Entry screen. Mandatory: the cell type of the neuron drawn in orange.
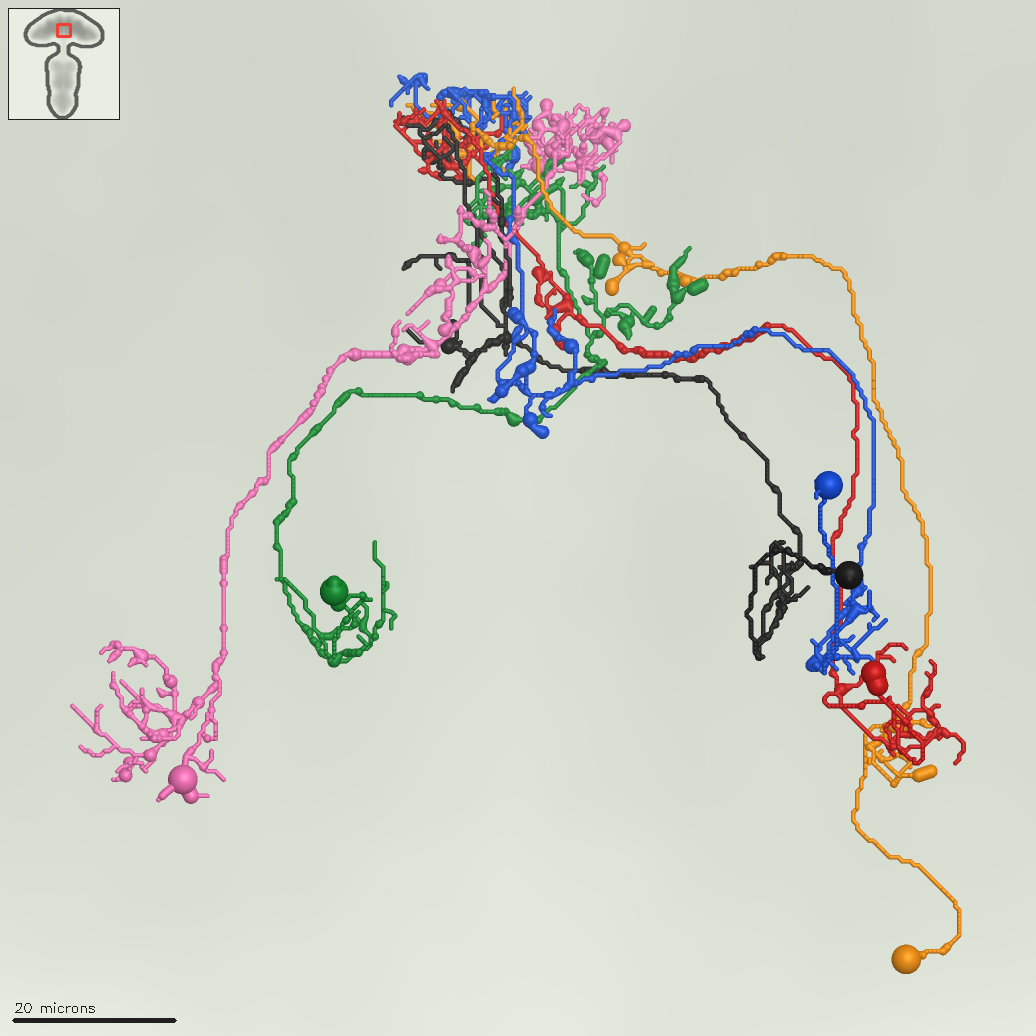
PFNp_b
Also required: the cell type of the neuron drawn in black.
PFNp_d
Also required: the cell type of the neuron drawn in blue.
PFNm_a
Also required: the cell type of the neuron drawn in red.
PFNp_a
